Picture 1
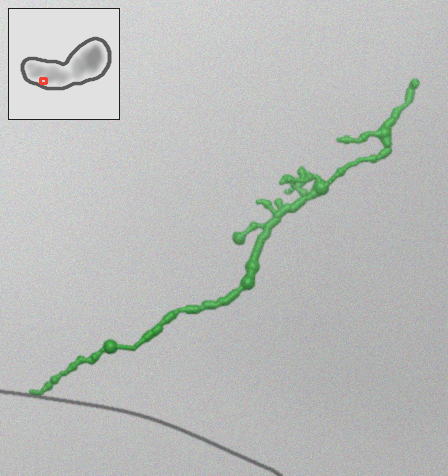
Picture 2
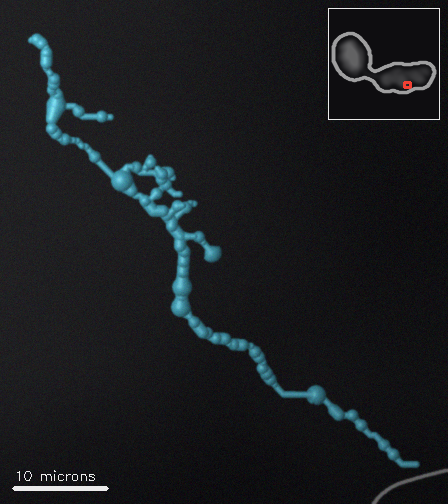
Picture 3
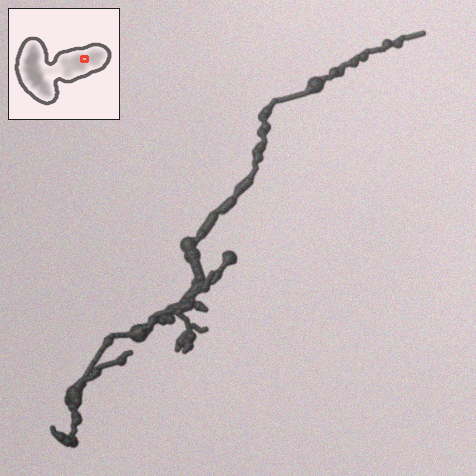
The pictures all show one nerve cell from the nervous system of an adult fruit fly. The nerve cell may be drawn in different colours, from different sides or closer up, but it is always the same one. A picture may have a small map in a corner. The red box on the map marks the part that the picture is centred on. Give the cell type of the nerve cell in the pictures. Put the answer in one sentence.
The cell type is SNxx33.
